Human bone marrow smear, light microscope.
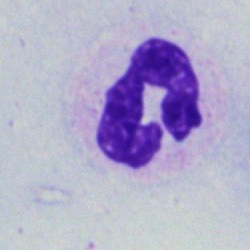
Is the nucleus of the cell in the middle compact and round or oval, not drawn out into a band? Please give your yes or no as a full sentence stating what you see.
No, the nucleus is not a compact round or oval mass but a curved band without separate lobes.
